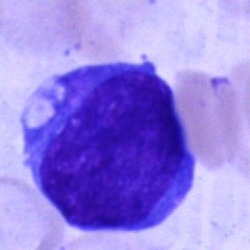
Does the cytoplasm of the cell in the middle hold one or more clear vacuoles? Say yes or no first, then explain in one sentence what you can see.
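Yes. Clear vacuoles lie in the cytoplasm at the upper left of the cell.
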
